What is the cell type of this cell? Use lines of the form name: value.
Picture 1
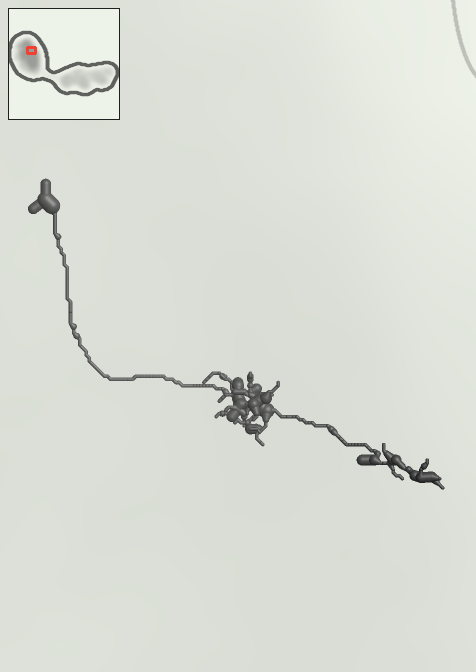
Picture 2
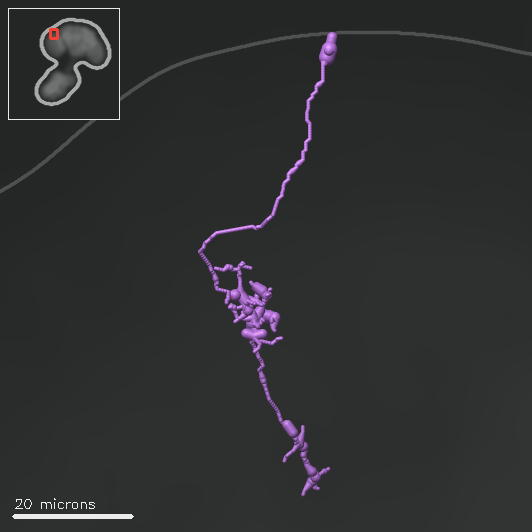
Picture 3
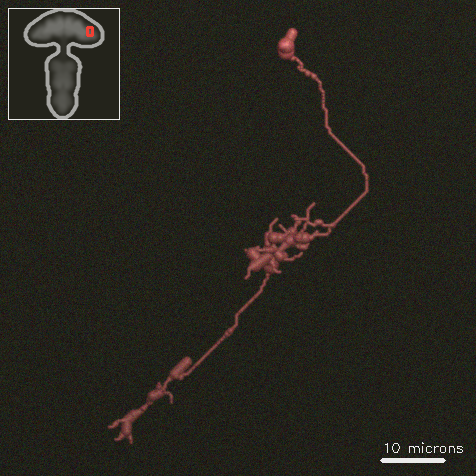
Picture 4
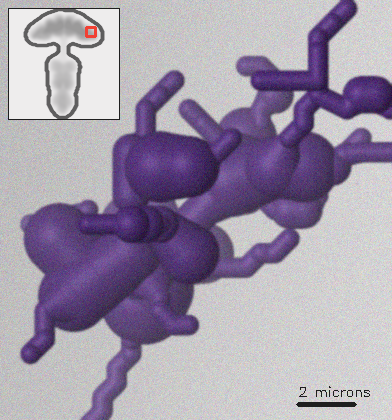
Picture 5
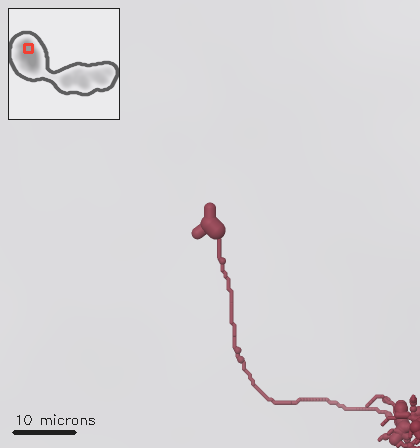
cell type: Mi9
